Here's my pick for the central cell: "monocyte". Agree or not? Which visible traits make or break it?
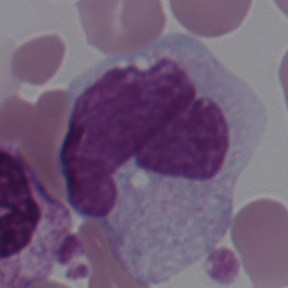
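Outline: irregular, with blunt angular bulges instead of a smooth circle. Nucleus: folded into lobes, with a deep notch on its lower side. Cytoplasm: abundant and pale grey-blue, holding fine, dust-like lilac granules and a small round clear vacuole just below the nuclear notch.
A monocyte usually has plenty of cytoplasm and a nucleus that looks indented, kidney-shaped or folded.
Both the abundant cytoplasm and the folded, notched nucleus therefore count for monocyte.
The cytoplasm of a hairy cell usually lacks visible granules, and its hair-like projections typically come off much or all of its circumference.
The lilac granules count against hairy cell, as do the blunt bulges, which are not hair-like projections. Checked point by point, the cell is a monocyte.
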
